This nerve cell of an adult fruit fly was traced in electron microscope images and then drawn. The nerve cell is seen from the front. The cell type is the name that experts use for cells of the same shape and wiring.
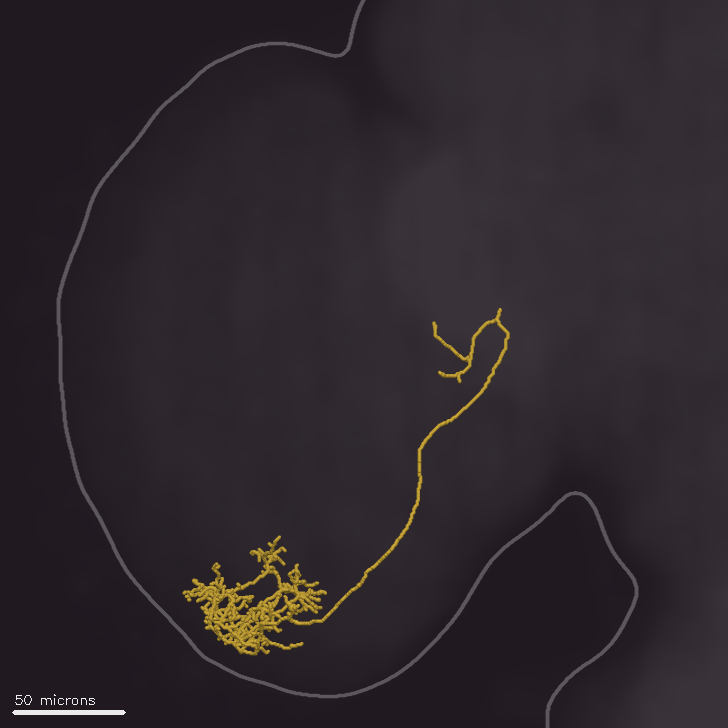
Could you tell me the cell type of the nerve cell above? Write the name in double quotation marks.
"MeLo1"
